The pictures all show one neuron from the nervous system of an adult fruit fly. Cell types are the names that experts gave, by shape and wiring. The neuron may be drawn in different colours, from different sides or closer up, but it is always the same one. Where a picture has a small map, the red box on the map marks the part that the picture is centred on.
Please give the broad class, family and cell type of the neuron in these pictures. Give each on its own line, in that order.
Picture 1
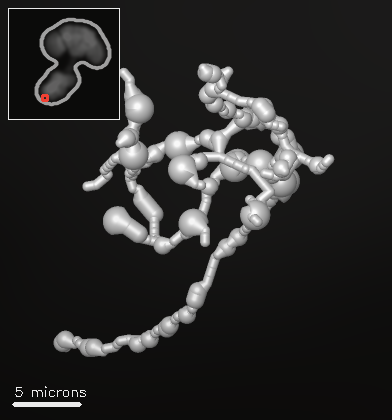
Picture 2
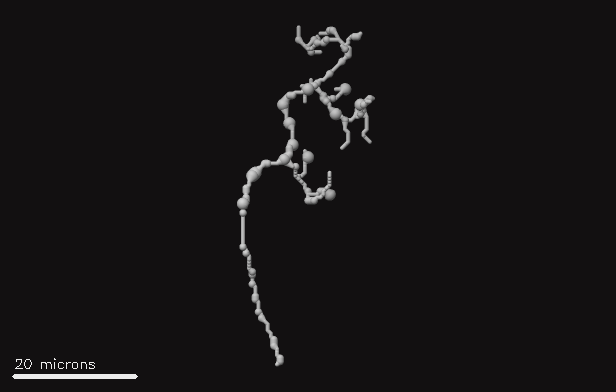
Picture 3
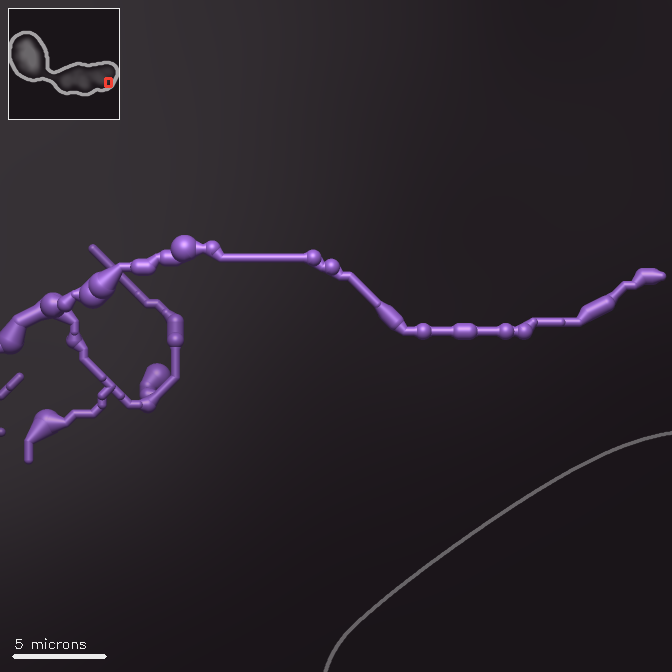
sensory neuron entering the nerve cord
class mechanosensory tactile
SNta26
